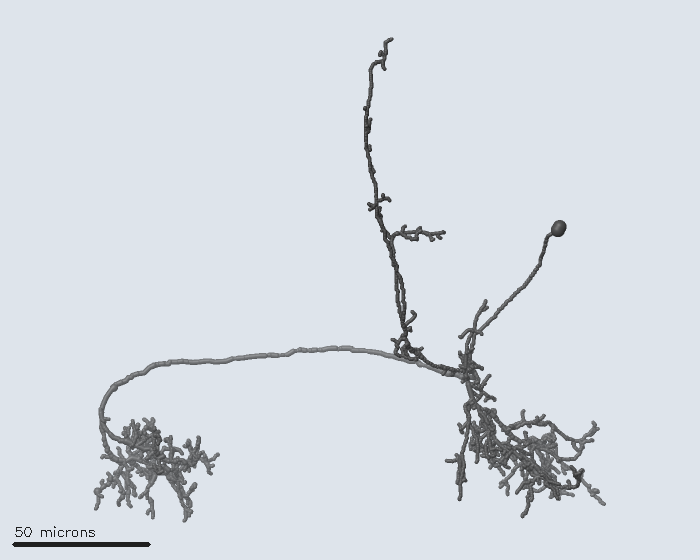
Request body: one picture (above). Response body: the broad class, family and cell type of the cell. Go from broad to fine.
nerve-cord intrinsic neuron; hemilineage 01A; IN01A035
